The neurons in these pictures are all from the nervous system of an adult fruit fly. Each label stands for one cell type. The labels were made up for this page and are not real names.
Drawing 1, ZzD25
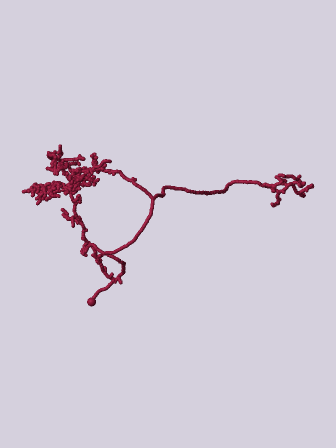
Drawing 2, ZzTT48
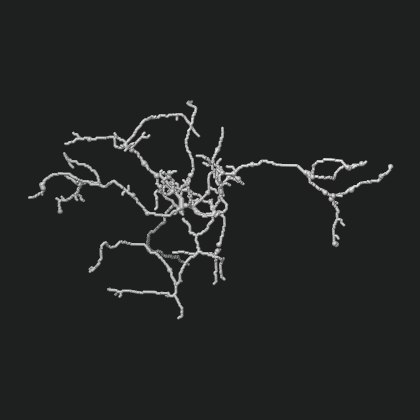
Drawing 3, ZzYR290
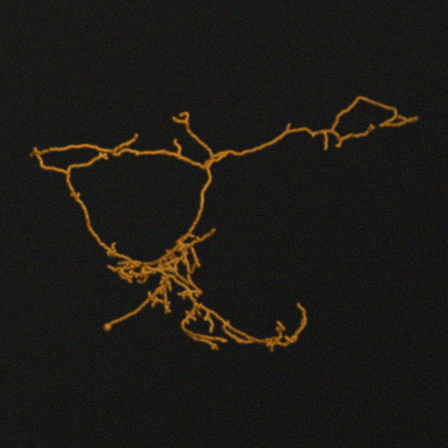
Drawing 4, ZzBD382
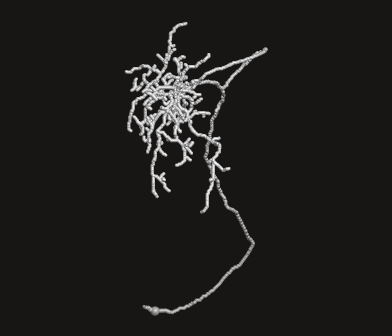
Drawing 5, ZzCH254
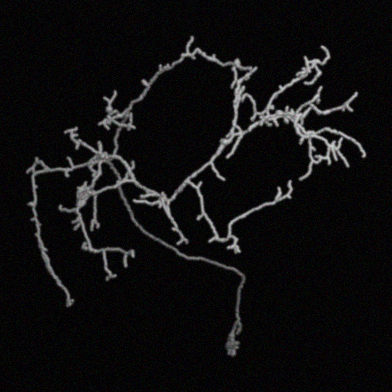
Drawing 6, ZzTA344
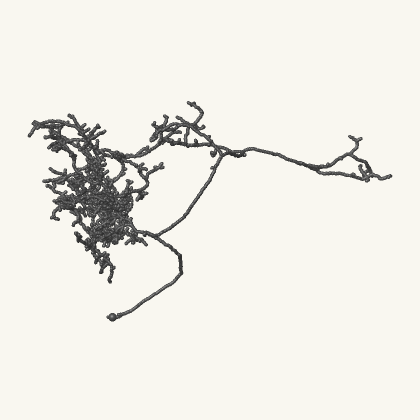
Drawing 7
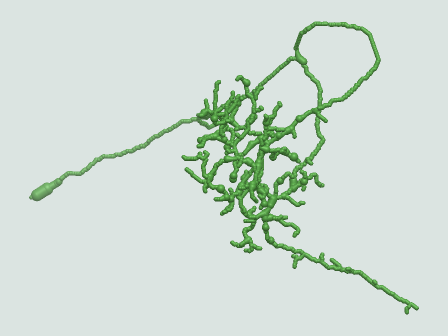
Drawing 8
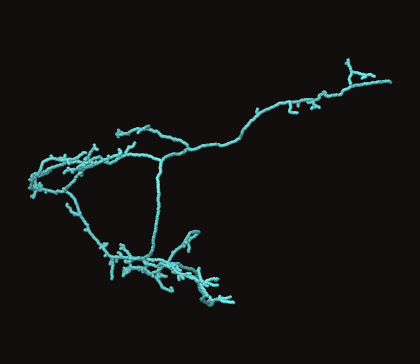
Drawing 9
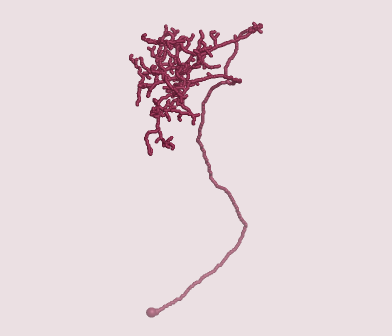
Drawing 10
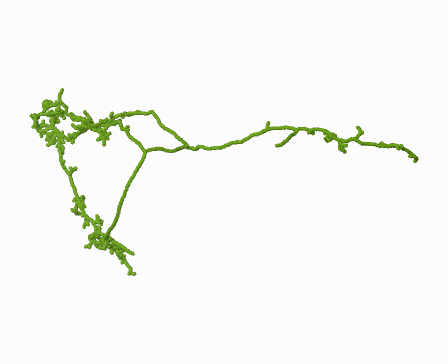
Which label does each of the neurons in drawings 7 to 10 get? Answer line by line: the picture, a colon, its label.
7: ZzBD382
8: ZzYR290
9: ZzBD382
10: ZzYR290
